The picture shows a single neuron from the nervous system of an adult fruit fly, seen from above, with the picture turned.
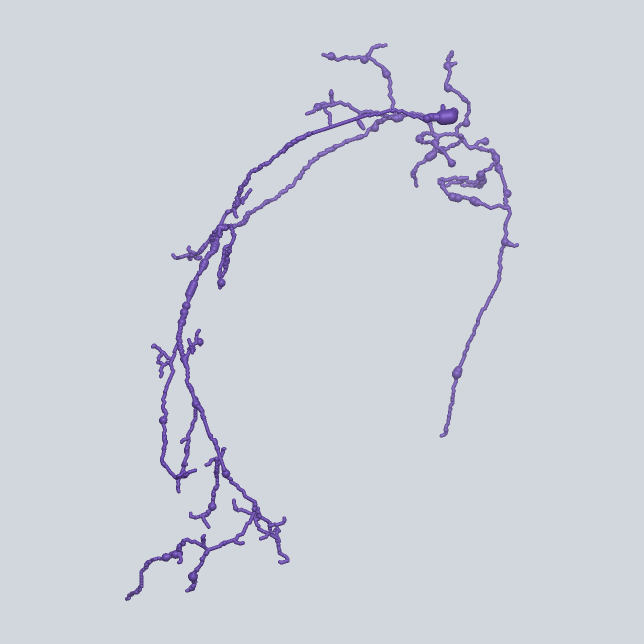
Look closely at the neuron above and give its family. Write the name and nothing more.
hemilineage SMPpd1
